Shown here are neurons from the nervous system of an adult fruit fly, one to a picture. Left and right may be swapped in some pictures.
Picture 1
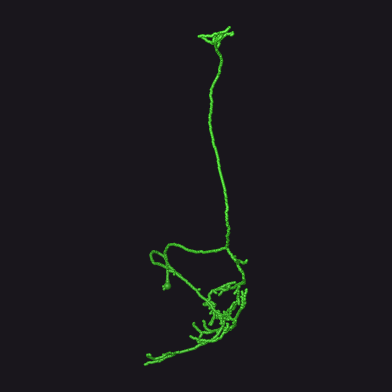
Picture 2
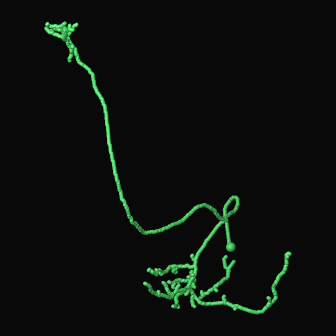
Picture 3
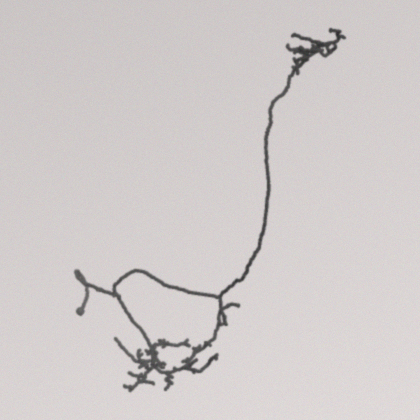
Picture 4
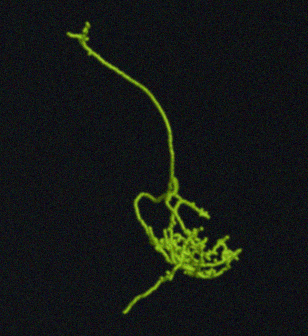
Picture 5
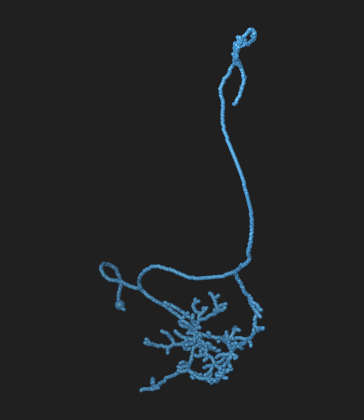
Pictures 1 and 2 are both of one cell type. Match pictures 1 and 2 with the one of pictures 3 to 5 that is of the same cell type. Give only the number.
3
